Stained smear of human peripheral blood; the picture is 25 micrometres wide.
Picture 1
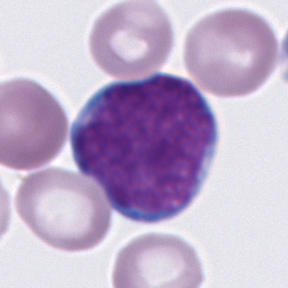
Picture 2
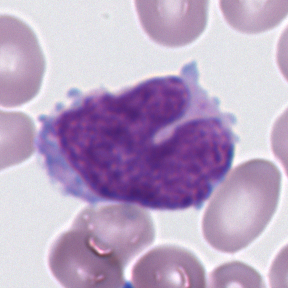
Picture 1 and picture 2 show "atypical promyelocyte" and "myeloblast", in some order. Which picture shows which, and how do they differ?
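First one's the myeloblast, second one's the atypical promyelocyte. The myeloblast is roughly round and about 13 micrometres across, and its nucleus, about 12 micrometres across, fills about 80% of the cell's area, so the deep blue cytoplasm is only a thin rim.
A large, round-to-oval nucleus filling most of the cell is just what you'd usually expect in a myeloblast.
You won't find any granules or vacuoles in it.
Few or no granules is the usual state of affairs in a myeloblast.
The atypical promyelocyte is larger, about 18 by 13 micrometres, and its outline is irregular, with small ragged bumps along the upper and left edges. Its nucleus, about 16 by 11 micrometres, is deeply folded by a cleft coming in from the upper right and fills about 70% of the cell's area. Its cytoplasm is a pale greyish blue rather than the myeloblast's deep blue, and no coarse granules show in it. Red cells touch the myeloblast at its upper and lower left edges and lie against the atypical promyelocyte's lower and right edges.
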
